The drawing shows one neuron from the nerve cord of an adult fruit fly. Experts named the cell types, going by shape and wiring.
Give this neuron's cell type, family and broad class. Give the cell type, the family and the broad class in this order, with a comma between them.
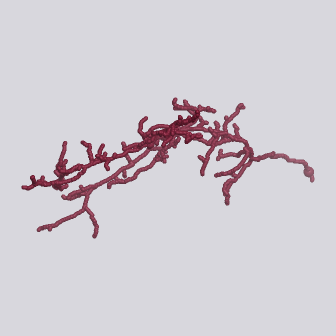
IN21A050, hemilineage 21A, nerve-cord intrinsic neuron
